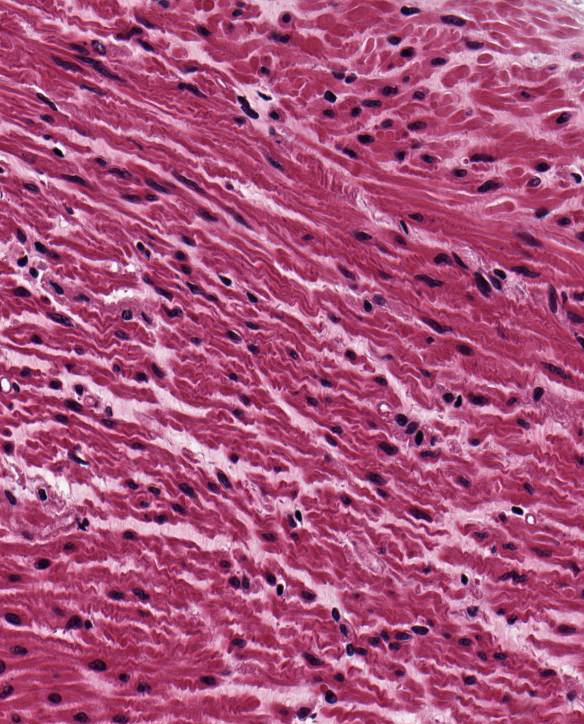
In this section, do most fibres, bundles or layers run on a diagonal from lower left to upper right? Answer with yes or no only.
No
